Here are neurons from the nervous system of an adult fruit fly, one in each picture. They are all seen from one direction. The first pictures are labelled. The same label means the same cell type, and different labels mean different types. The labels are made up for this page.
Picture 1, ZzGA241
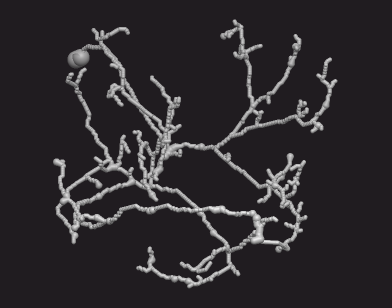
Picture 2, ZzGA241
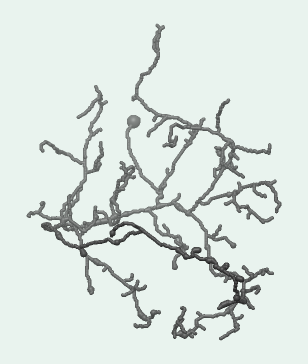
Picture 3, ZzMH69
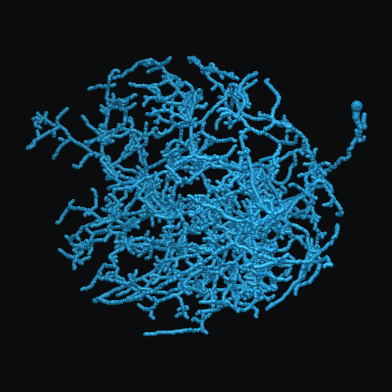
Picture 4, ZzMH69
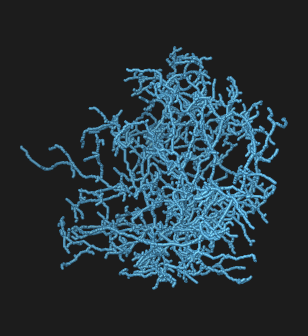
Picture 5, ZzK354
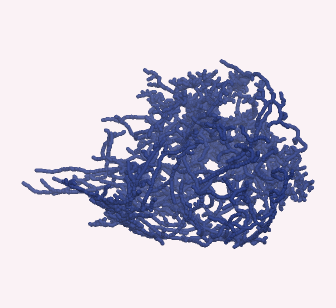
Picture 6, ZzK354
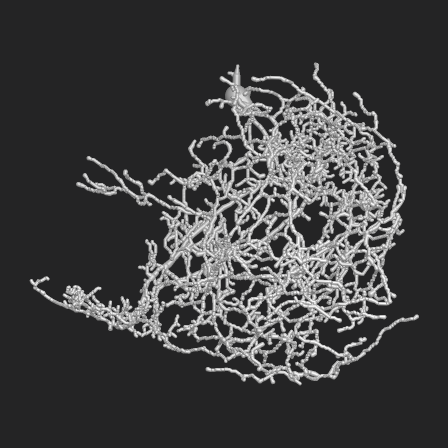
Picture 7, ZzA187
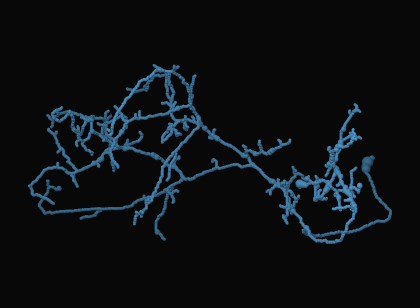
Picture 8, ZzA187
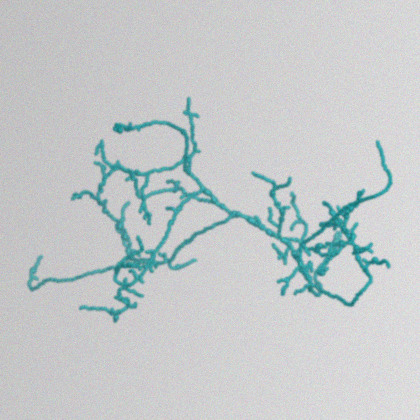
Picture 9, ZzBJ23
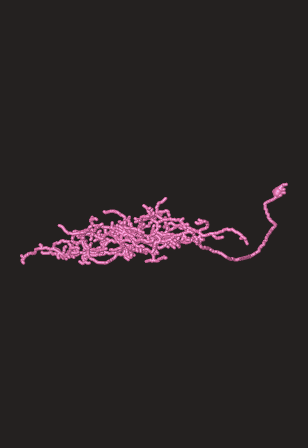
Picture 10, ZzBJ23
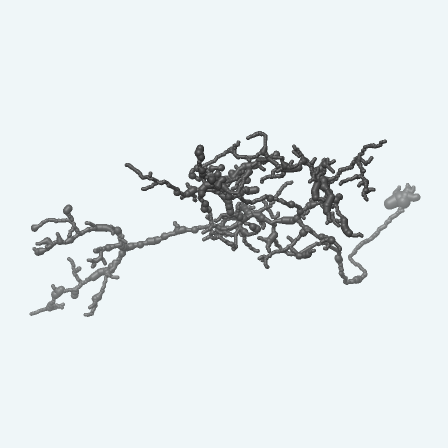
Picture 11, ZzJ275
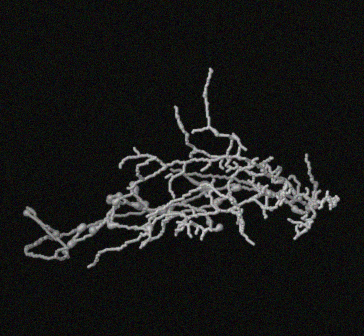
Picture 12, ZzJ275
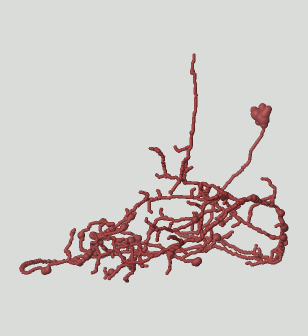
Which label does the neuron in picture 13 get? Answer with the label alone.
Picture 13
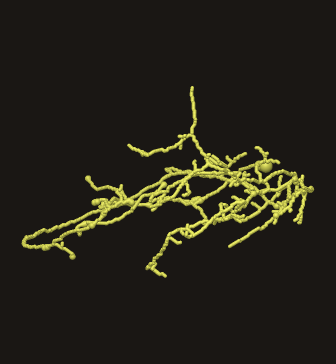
ZzJ275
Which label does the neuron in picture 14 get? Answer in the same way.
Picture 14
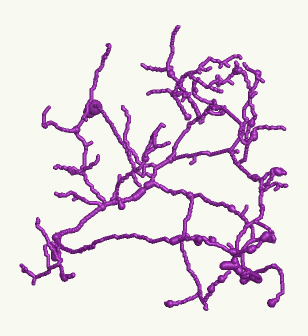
ZzGA241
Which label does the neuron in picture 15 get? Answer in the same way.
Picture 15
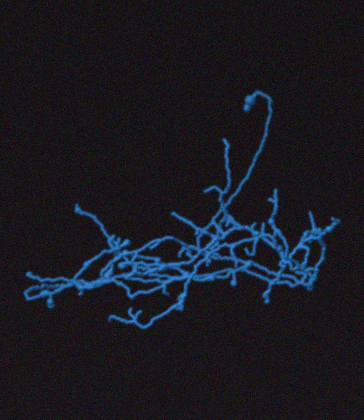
ZzJ275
